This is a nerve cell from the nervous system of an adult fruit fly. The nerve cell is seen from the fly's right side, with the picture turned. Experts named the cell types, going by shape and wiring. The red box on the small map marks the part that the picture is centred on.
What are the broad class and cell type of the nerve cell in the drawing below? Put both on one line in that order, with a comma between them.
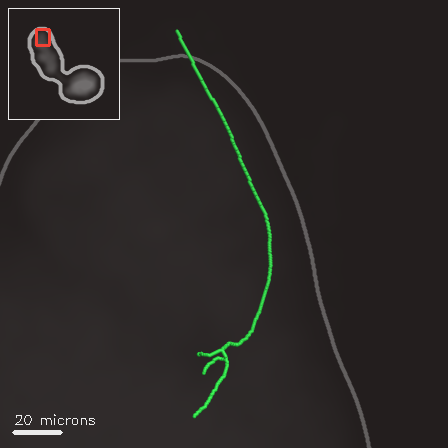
sensory neuron entering the nerve cord, SNxx03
